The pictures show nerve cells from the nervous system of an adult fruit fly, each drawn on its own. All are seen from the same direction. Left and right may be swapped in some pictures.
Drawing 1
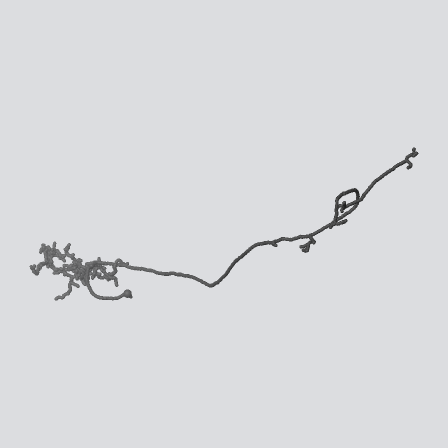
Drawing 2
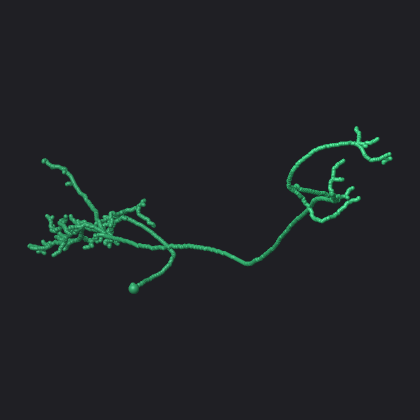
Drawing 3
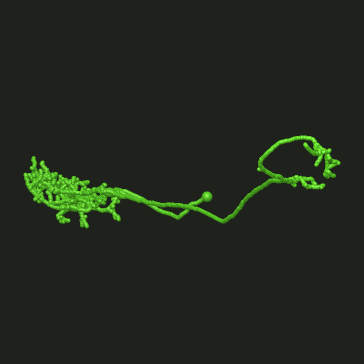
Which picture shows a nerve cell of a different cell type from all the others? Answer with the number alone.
2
